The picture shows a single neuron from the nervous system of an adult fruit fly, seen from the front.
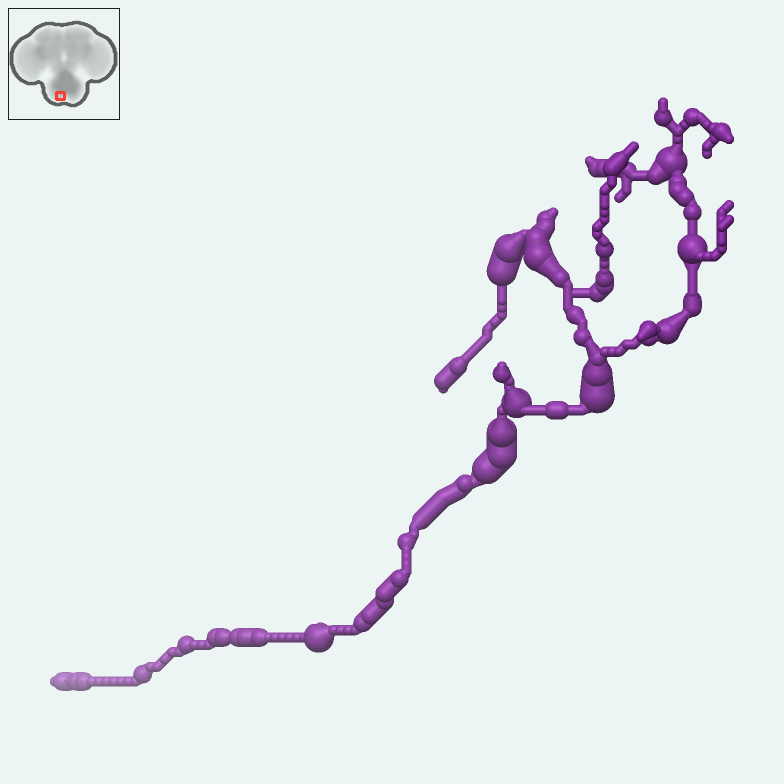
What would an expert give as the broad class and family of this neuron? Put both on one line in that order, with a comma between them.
sensory neuron entering the nerve cord, class mechanosensory tactile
